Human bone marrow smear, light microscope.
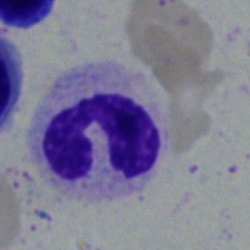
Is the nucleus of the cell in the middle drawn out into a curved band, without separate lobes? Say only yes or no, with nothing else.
Yes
